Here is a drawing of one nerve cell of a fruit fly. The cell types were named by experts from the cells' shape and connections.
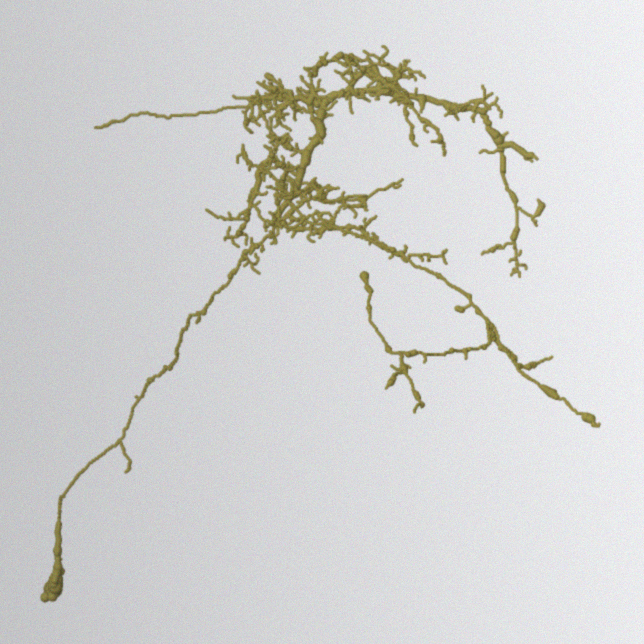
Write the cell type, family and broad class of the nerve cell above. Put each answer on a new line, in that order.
vMS12_a
hemilineage 12A
nerve-cord intrinsic neuron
